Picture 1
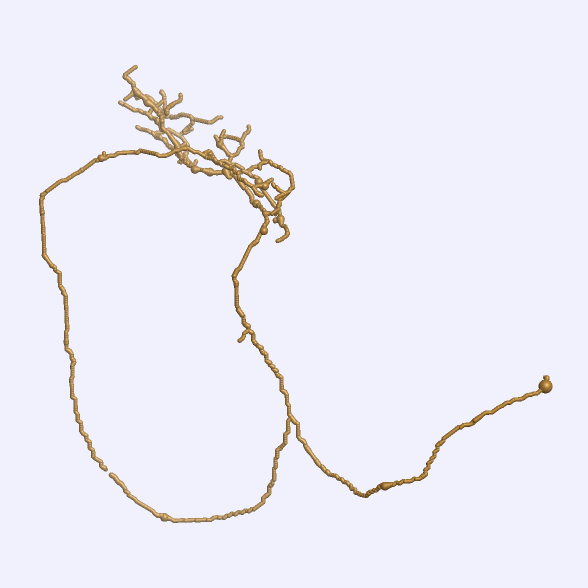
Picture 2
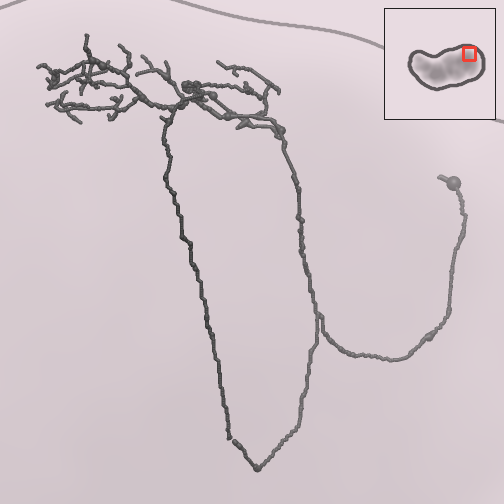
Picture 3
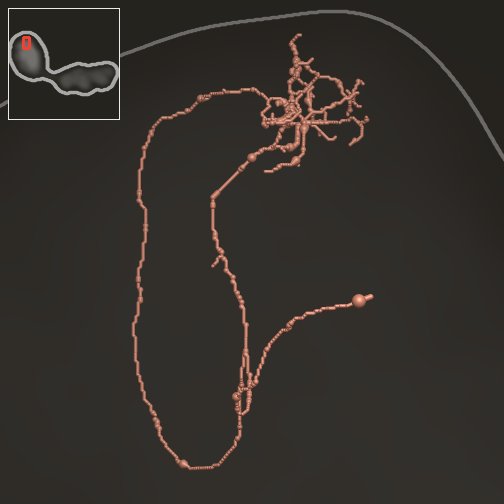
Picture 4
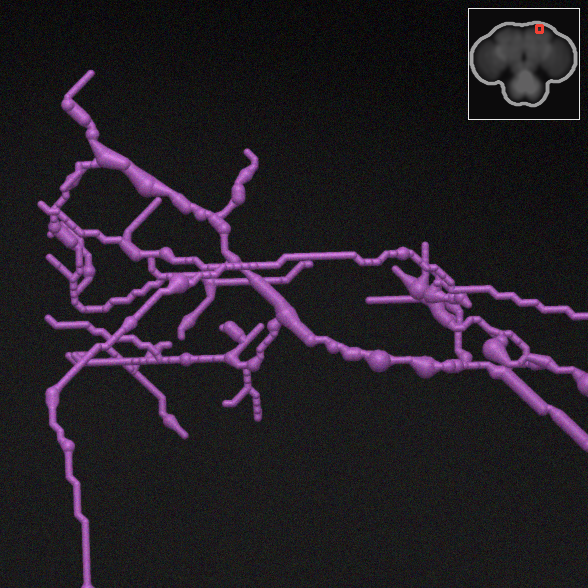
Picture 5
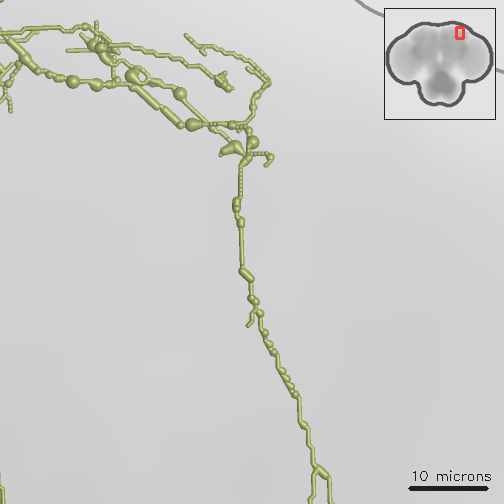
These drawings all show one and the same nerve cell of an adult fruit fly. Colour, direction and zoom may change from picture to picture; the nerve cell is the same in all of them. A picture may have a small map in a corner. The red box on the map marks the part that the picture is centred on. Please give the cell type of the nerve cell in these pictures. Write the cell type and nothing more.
SLP028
